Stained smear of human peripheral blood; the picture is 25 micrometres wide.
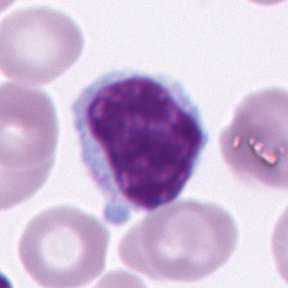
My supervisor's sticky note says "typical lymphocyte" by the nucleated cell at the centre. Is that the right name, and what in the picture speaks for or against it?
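Typical lymphocyte is the right call. Cytoplasm: pale blue rim, wider on the left than the right; nucleus fills about 70% of the cell's area.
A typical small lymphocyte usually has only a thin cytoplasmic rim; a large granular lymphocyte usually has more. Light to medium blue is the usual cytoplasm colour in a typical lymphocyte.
The rim speaks for typical lymphocyte over large granular lymphocyte; the pale blue colour agrees with typical lymphocyte.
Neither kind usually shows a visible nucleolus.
None distinct here: fits both. Also seen: single unlobed nucleus, roughly rounded, slightly angular, about 11 by 10 micrometres, in a cell about 13 micrometres across; dense dark purple chromatin with small paler patches; frayed, slightly uneven cytoplasmic edge.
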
